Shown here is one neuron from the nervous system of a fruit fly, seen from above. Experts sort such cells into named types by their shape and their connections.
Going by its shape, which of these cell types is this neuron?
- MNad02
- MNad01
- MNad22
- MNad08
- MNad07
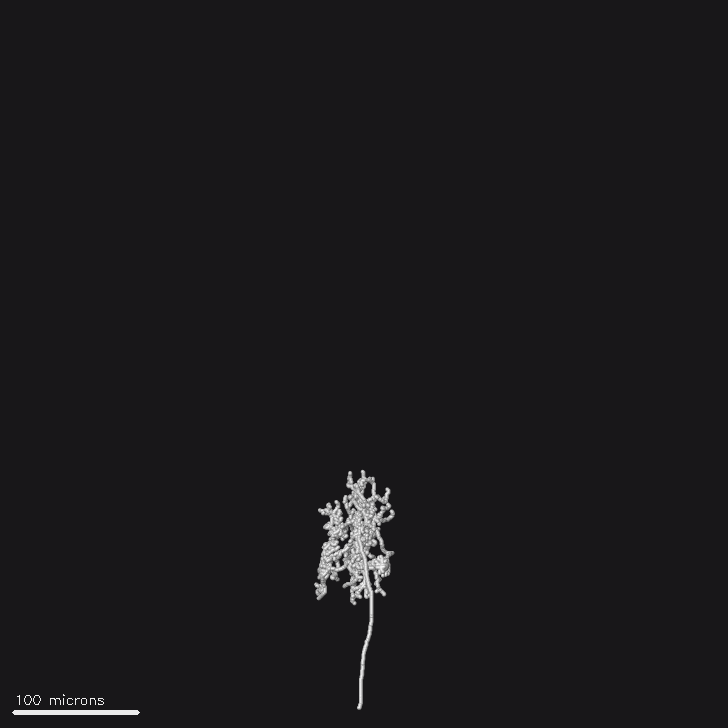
MNad08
